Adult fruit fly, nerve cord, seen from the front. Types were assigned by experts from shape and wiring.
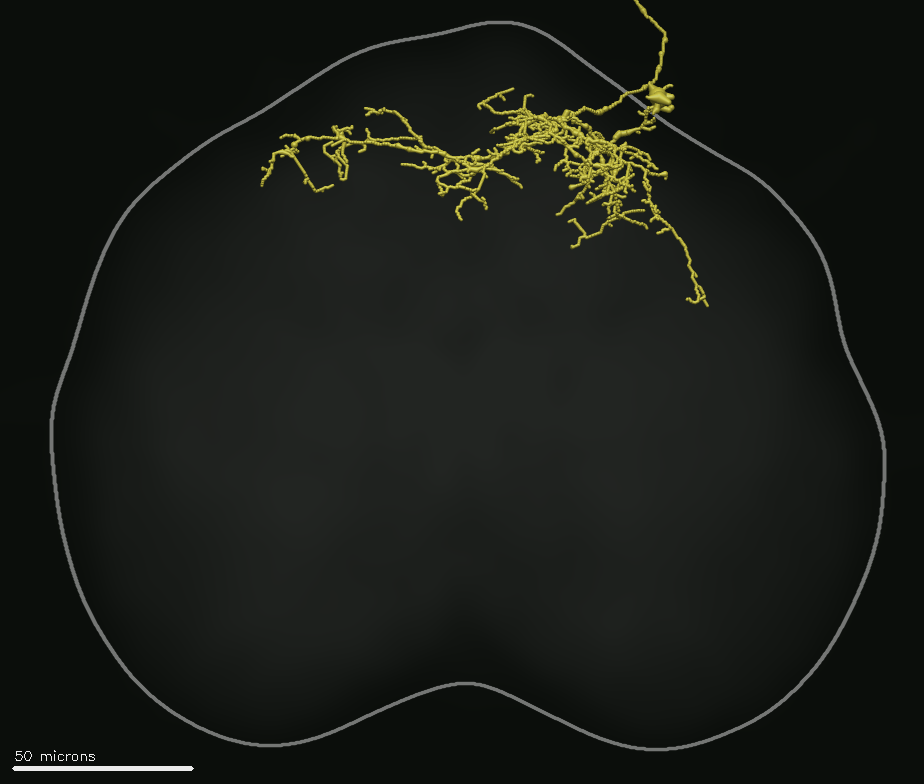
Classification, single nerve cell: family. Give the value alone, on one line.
MNad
